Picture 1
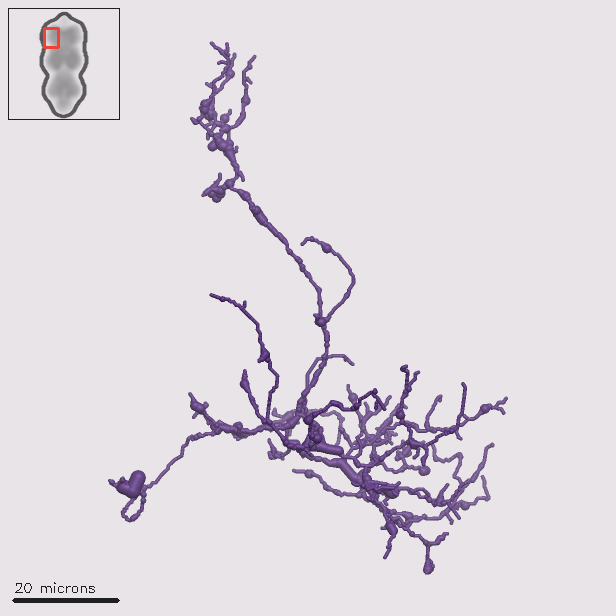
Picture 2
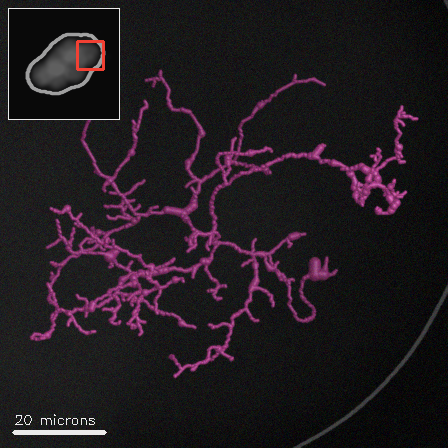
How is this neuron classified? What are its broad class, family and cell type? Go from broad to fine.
nerve-cord intrinsic neuron; hemilineage 21A; IN21A079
